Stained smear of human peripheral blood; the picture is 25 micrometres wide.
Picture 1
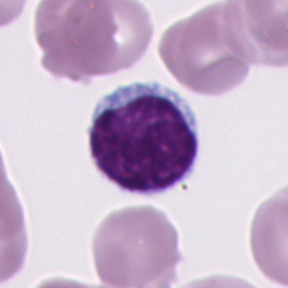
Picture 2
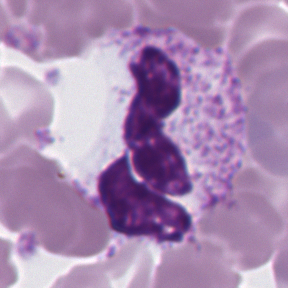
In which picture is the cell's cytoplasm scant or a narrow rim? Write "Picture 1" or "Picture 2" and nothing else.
Picture 1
